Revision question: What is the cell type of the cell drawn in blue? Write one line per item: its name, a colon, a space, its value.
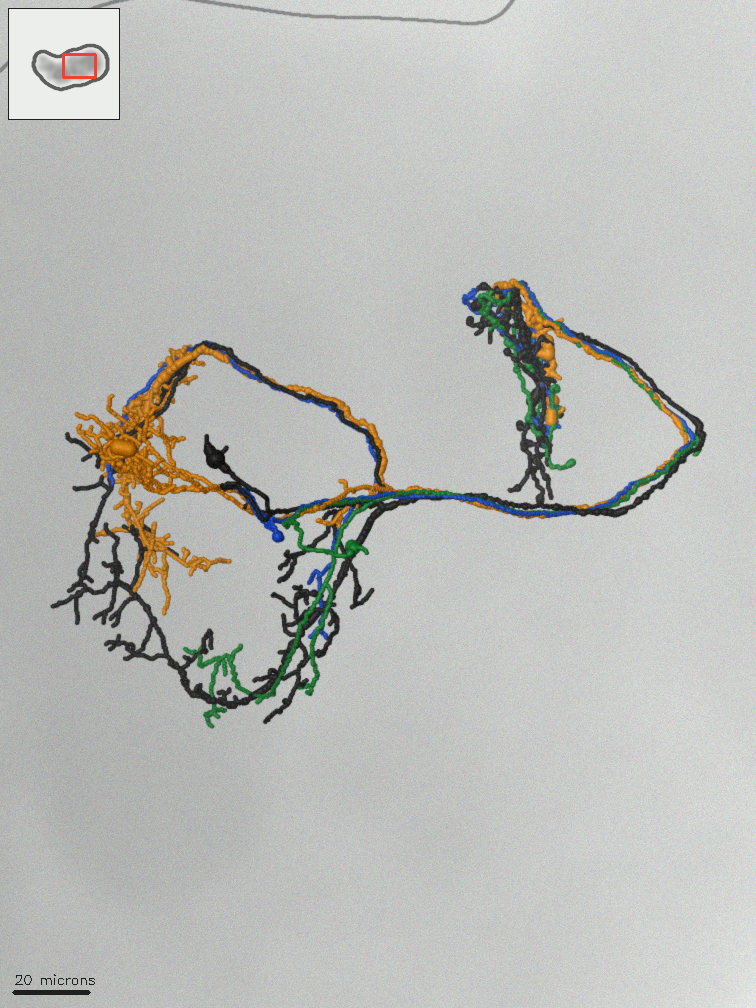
cell type: PS087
